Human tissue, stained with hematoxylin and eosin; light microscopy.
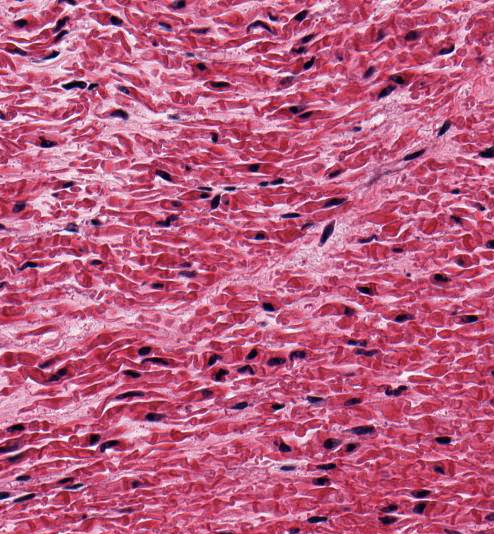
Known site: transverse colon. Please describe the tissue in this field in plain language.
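Densely packed spindle-shaped cells fill the whole field, without lobules, nests or other discrete units. Their cytoplasm is abundant and deeply eosinophilic. The nuclei are elongated, dark and blunt-ended, each lying singly within its cell. No fat cells are present.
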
